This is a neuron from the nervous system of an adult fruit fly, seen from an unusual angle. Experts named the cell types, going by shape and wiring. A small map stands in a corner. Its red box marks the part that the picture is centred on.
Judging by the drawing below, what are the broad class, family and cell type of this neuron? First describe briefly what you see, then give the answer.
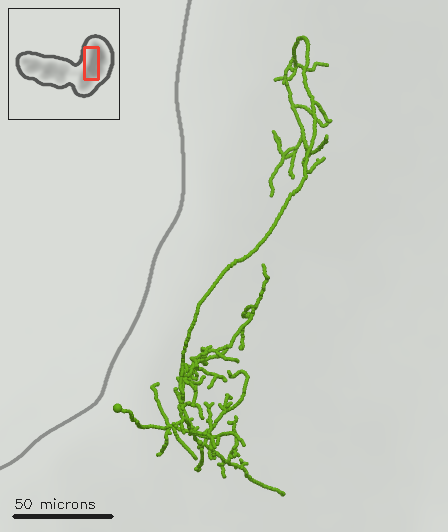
It is in the brain and does not reach the nerve cord. Its cell body lies at the lower left of the picture. By the scale bar it is about 250 microns tall in this view. It is a central-brain intrinsic neuron. The family is hemilineage VPNp&v1_posterior. It is of cell type PLP150.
